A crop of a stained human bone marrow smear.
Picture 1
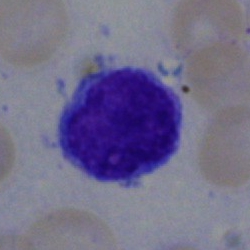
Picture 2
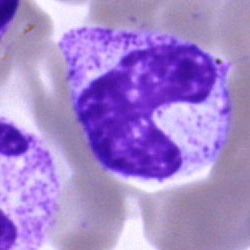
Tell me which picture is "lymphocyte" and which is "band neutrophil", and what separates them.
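Lymphocyte: picture 1. Band neutrophil: picture 2. Outline: roughly round with a slightly bumpy edge in picture 1; irregular and angular, not smoothly round, in picture 2. Nucleus, picture 2: deeply indented, kidney or horseshoe shape, notch opening toward the right side of the cell.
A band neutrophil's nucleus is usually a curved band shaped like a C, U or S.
Chromatin: dark purple in both; mottled in picture 1; dense, with small pale spots scattered through it, in picture 2.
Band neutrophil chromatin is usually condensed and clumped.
Cytoplasm: in picture 1 only a thin deep blue rim around the nucleus; in picture 2 pale lilac, filling the hollow of the nuclear notch.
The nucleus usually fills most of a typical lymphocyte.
Granules: none seen in the picture 1 cytoplasm.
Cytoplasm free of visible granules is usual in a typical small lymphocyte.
Vacuoles: none seen in the picture 2 cytoplasm.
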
